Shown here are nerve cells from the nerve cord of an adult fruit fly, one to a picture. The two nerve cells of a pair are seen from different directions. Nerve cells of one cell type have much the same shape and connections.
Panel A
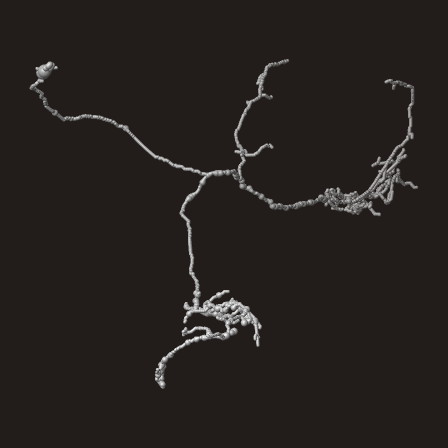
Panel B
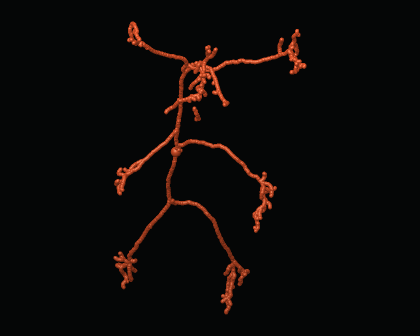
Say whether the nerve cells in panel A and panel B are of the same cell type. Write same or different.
different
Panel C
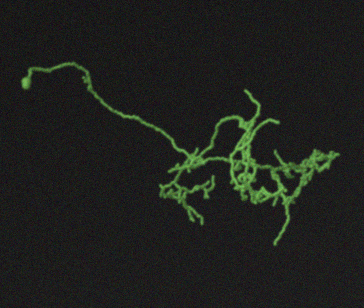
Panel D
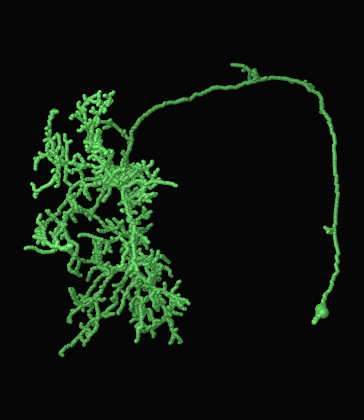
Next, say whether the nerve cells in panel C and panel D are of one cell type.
different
